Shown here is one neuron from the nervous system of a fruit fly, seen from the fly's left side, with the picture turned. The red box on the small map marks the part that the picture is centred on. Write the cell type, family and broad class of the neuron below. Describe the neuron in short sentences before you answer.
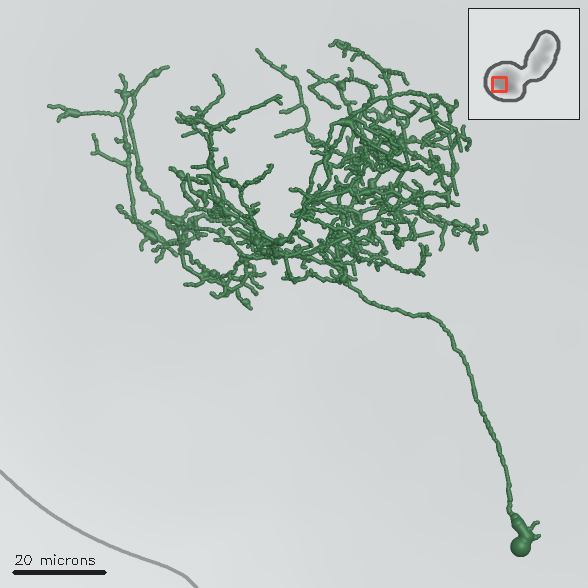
The cell body is at the lower right of the picture. By the scale bar it is about 110 microns tall in this view. More than a hundred branch ends can be seen. Its cell type is LHAV2k13. Its family is hemilineage LHa2. This is a central-brain intrinsic neuron.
